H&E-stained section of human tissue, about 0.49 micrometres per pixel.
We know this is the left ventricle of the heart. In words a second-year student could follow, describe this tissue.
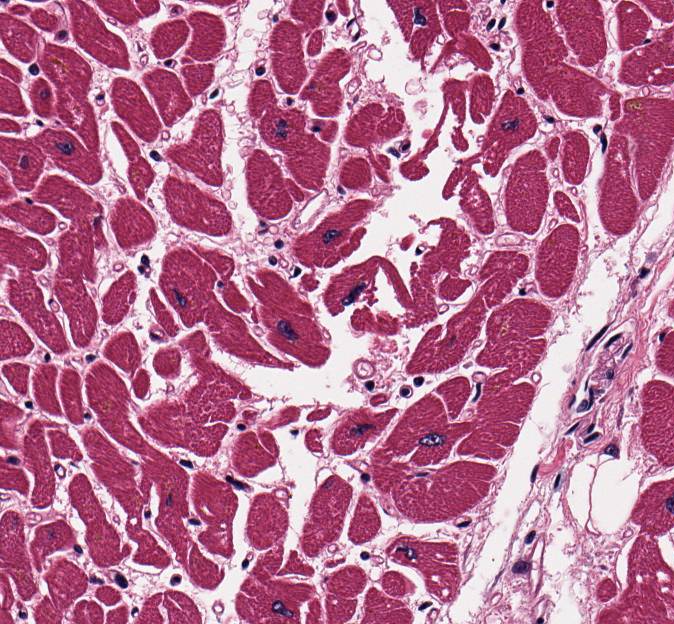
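Field mostly deep pink muscle fibres in cross or oblique section; profiles rounded and irregular. Diagonal band of pale pink connective tissue with elongated dark nuclei through lower right. No fat cells anywhere.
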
